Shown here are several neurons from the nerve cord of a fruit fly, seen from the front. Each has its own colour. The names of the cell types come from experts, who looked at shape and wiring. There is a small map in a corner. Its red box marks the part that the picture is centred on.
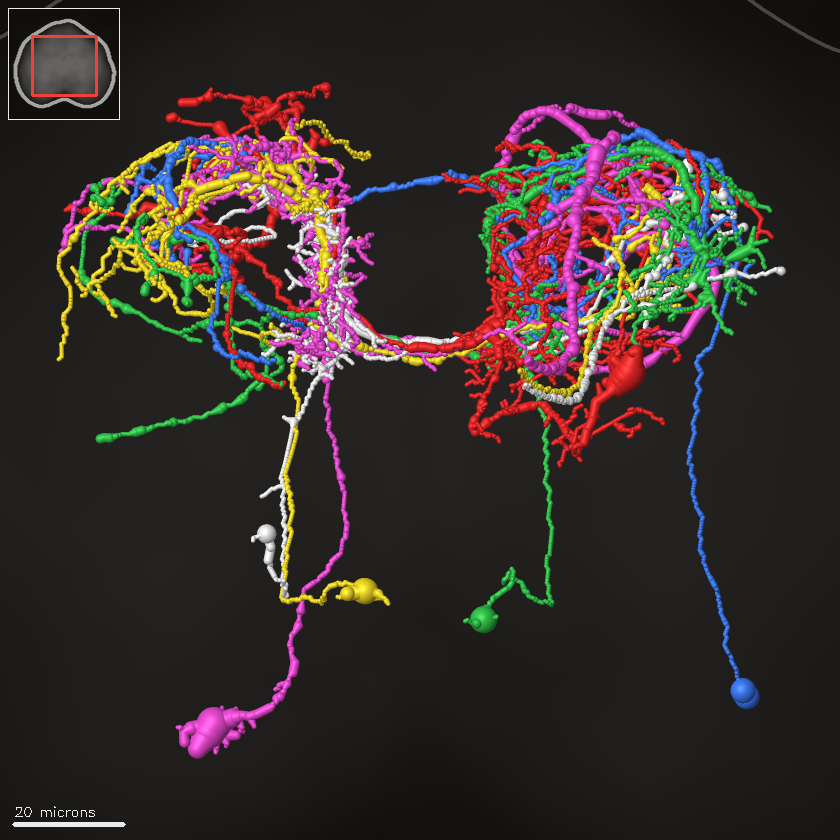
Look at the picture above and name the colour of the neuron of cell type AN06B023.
magenta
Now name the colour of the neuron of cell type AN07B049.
yellow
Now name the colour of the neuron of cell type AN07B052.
white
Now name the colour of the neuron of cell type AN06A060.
blue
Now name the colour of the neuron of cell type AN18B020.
red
